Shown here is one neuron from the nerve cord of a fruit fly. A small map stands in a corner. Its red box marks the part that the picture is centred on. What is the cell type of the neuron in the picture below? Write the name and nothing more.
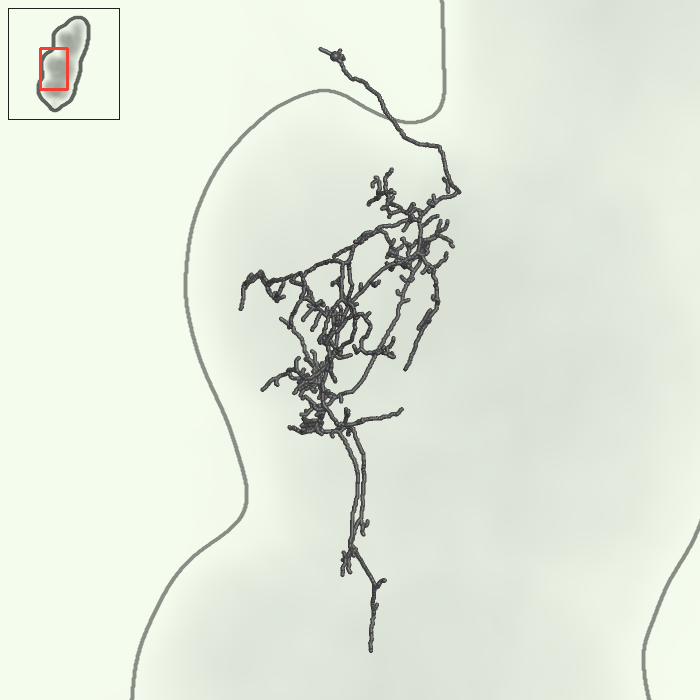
IN03A030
